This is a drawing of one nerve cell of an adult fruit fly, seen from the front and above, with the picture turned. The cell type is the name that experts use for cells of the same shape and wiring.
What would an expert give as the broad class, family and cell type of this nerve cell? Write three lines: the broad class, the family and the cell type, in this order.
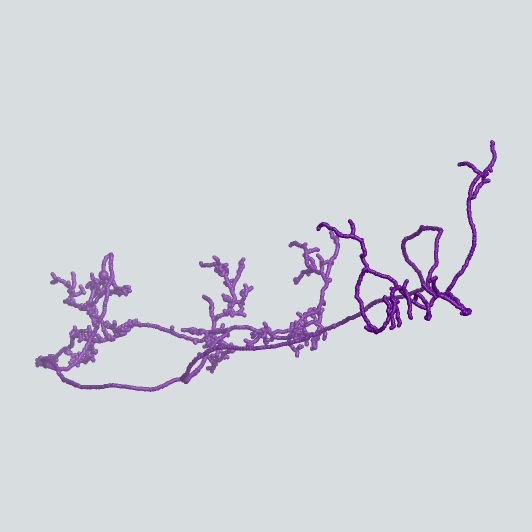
ascending neuron
hemilineage 19B
AN19B036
